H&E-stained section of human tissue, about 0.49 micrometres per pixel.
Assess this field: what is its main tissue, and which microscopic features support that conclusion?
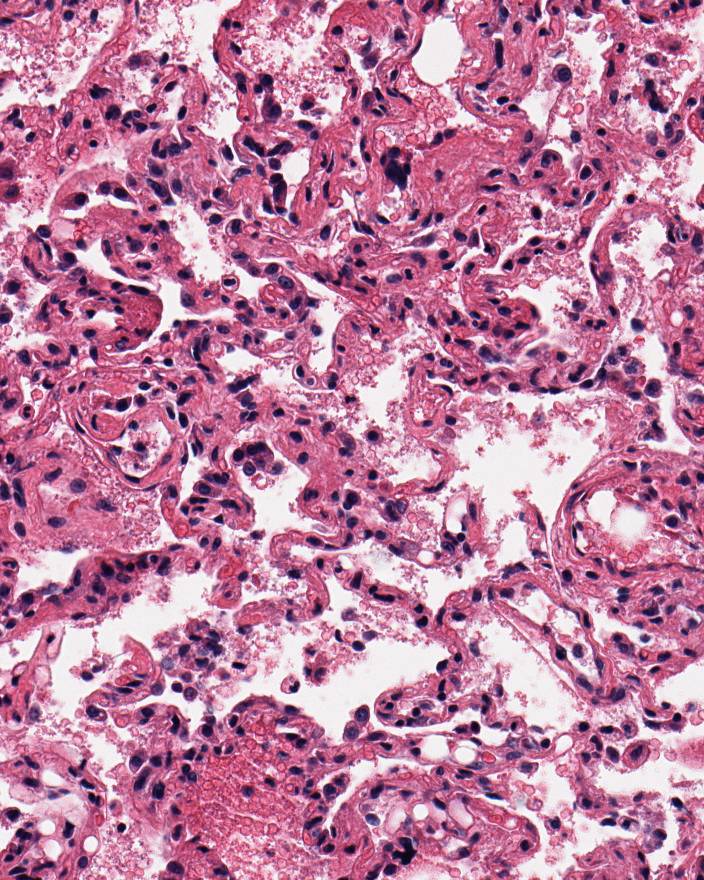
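You're looking at alveolus: across the whole field, branching, interconnecting pink walls enclose irregular open spaces.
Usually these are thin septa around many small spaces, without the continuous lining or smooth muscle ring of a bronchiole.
The walls are crowded with cells having dark, oval to elongated nuclei, and many loose red blood cells lie scattered in the spaces.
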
